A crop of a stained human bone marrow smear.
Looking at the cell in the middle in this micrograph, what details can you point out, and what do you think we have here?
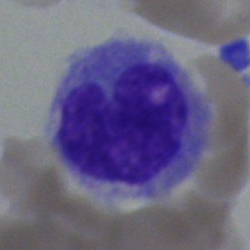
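Item by item, the nucleus fills most of the cell. Its top edge carries a notch. In the cytoplasm, no distinct granules are seen, and no vacuoles either. This cell is a monocyte.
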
